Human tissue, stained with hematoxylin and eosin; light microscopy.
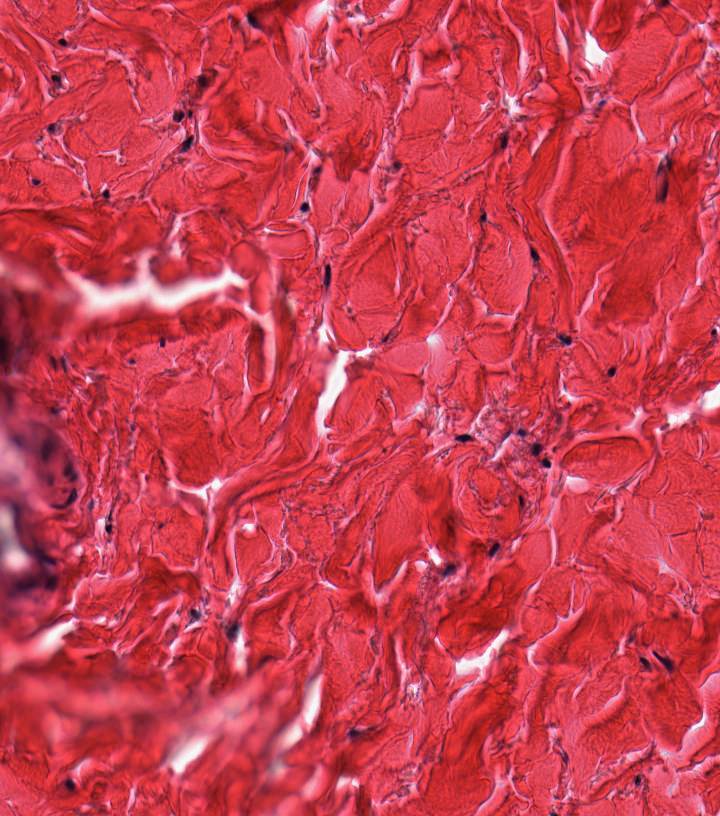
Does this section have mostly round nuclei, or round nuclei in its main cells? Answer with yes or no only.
No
